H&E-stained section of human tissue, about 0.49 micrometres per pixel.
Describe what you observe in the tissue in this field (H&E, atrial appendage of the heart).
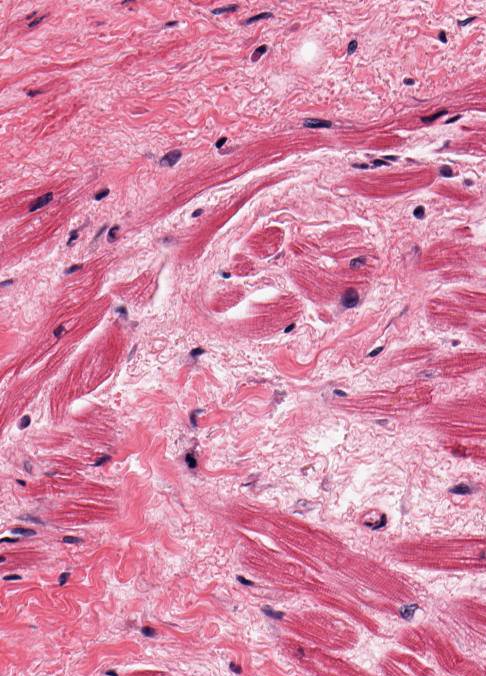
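Muscle fibres stain a deeper red-pink than the paler pink collagen lying between them. Near the centre, a small rounded group of cut muscle fibres is ringed by collagen. Small, dark, oval to elongated nuclei are scattered widely throughout. No fat cells are present.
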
